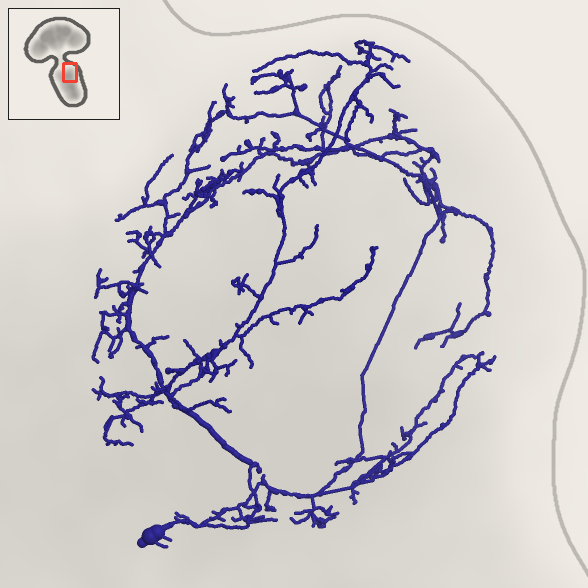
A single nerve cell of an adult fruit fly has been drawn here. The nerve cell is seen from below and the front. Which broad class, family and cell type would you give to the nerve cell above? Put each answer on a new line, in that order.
nerve-cord intrinsic neuron
hemilineage 04B
IN04B053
